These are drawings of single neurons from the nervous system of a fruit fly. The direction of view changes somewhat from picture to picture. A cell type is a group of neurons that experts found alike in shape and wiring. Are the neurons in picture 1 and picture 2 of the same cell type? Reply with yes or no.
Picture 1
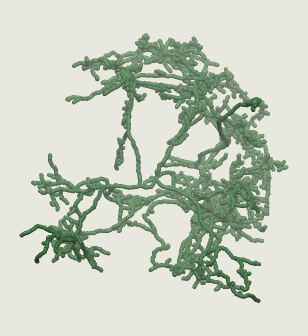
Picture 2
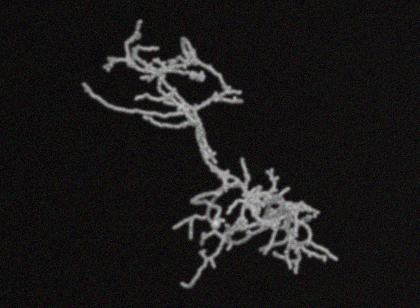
no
